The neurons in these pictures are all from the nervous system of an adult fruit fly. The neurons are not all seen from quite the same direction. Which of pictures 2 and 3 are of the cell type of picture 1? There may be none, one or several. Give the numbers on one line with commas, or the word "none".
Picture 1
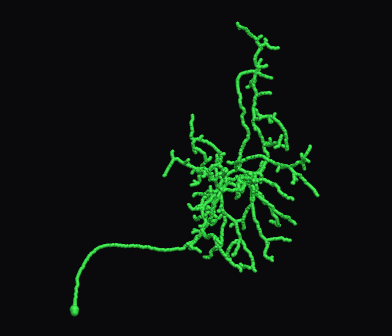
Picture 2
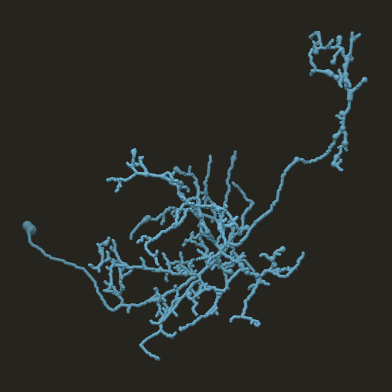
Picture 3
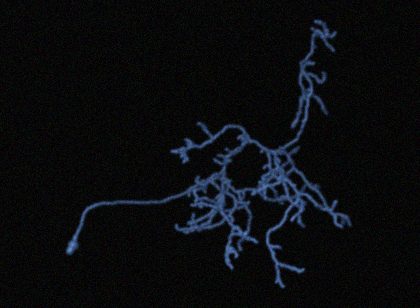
3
